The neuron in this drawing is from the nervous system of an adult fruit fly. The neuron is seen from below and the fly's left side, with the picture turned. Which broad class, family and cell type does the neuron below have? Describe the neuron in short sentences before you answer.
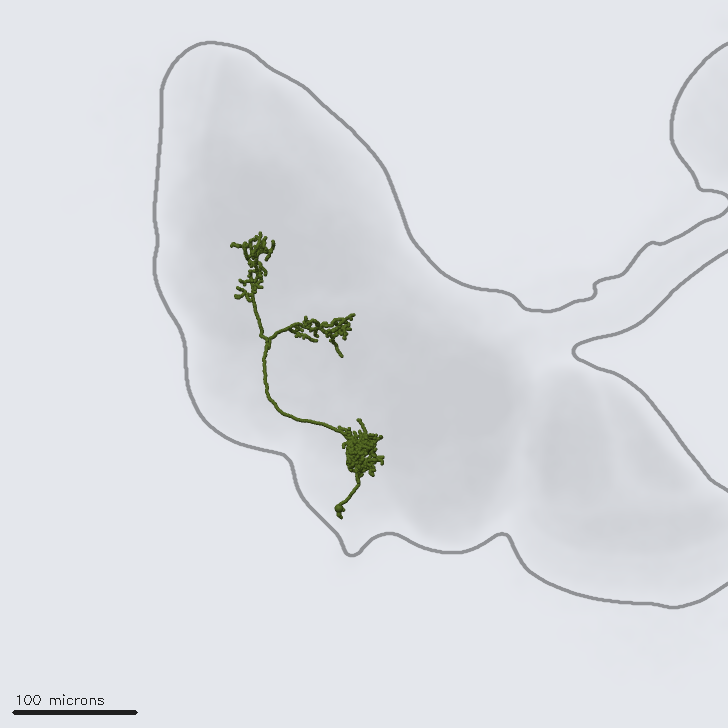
It lies in the brain. From top to bottom in the picture it spans about 250 microns. It is a central-brain intrinsic neuron. The family is hemilineage FLAa3. The cell type is PRW001.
